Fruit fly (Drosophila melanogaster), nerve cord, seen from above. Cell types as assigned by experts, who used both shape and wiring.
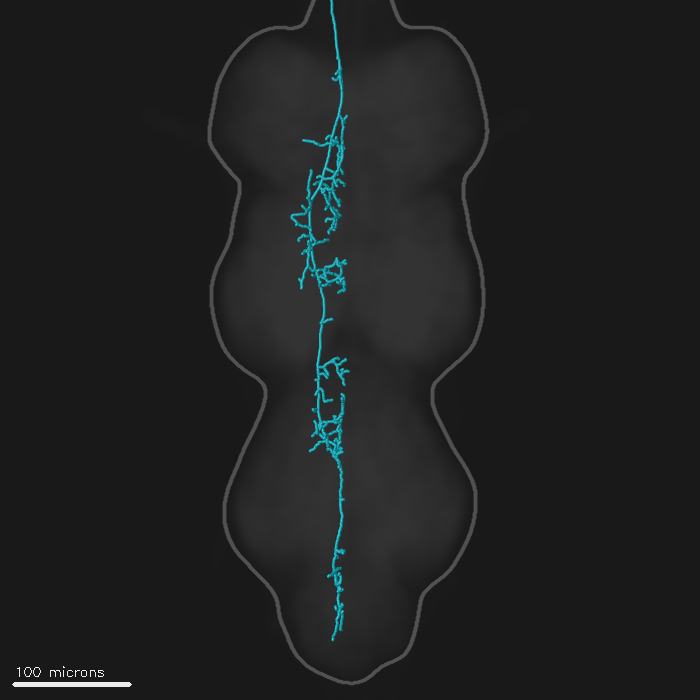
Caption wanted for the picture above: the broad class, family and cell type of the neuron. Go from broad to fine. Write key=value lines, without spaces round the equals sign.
broad_class=descending neuron
family=hemilineage SMPpv2_ventral
cell_type=DNpe021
